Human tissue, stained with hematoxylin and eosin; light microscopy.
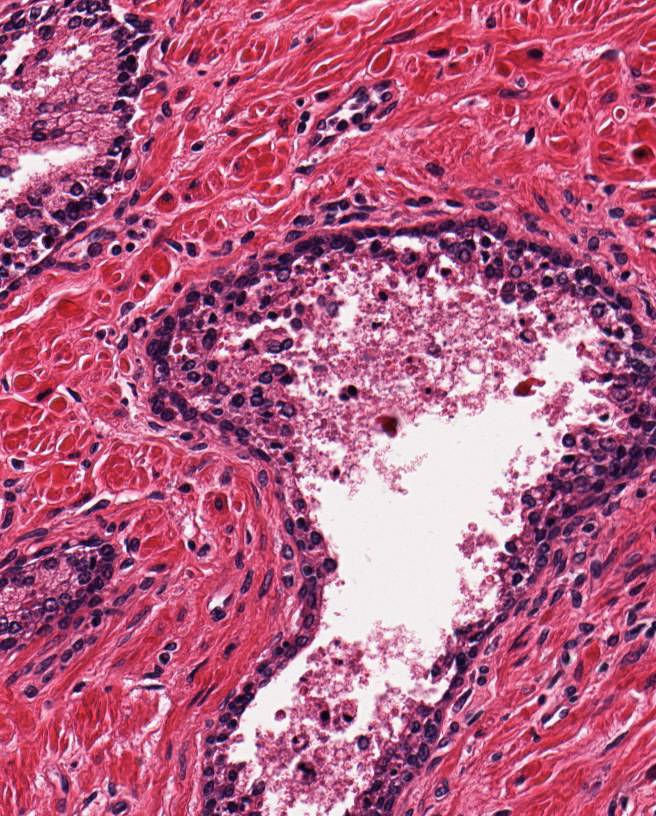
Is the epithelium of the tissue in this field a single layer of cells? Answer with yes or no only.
No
